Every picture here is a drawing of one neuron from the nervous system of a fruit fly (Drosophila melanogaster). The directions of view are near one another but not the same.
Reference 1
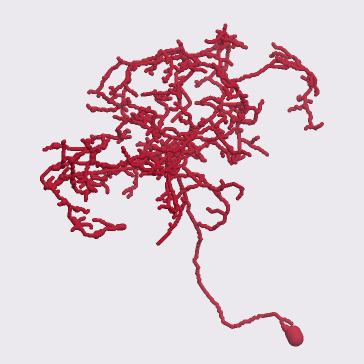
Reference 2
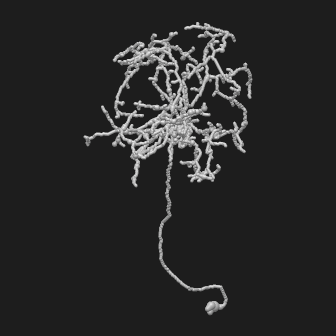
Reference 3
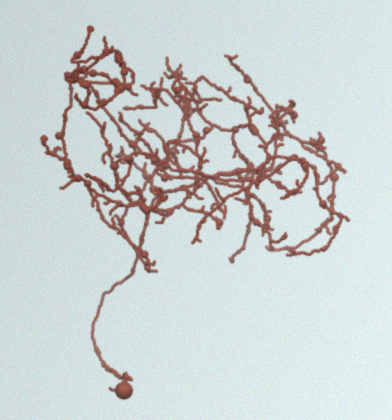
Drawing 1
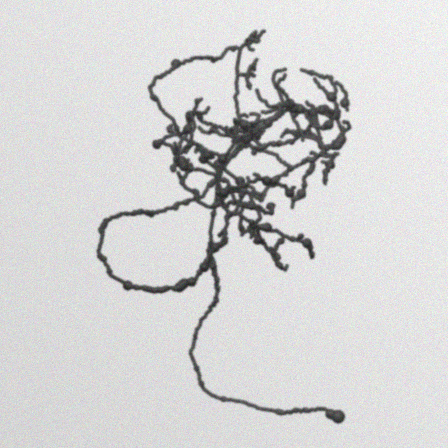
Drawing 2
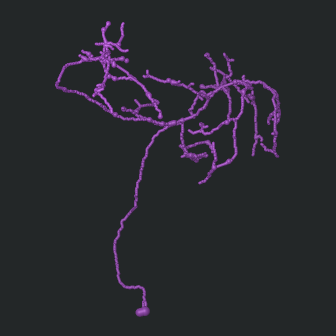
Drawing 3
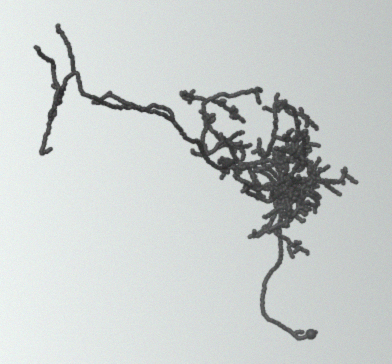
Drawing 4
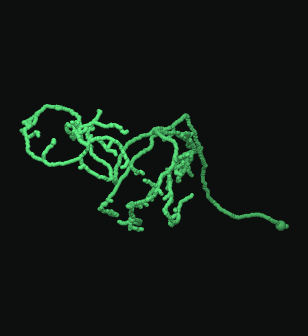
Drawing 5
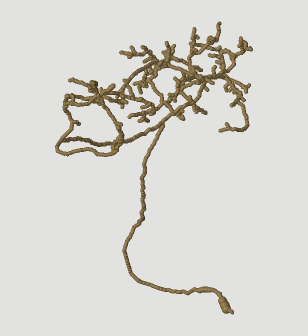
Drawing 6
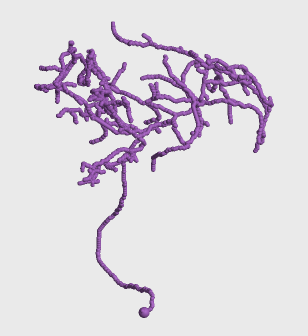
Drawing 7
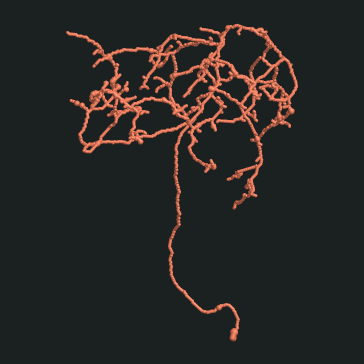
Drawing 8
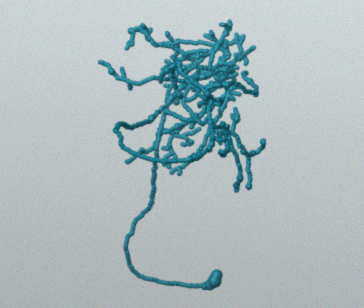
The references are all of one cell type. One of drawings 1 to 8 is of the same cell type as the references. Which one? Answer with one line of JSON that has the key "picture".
{"picture": 6}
